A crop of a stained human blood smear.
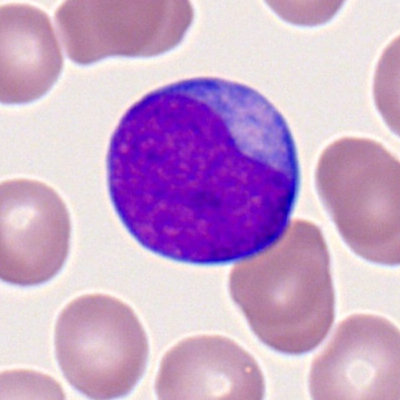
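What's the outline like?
Round and smooth.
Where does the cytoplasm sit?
As a pale blue crescent at the upper right of the cell.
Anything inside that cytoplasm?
No granules, and no vacuoles either.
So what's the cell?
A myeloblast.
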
